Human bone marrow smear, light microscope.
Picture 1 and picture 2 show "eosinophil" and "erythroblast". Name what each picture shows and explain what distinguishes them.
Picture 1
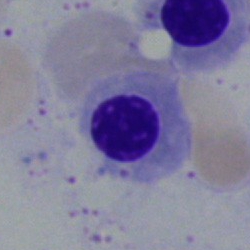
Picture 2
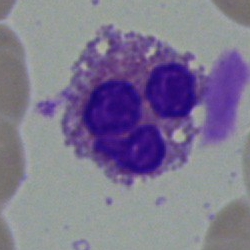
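The erythroblast is the cell in picture 1, and the eosinophil the one in picture 2. In the eosinophil, the nucleus comes as three masses grouped in a triangle near the centre of the cell, with no nucleoli visible in any of them. In both cells the chromatin stains dense and dark purple, and the erythroblast's shows a few small paler patches.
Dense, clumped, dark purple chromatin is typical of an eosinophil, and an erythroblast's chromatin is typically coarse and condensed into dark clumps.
The erythroblast's cytoplasm is pale greyish blue, broader on the lower right than on the upper left, with no granules visible.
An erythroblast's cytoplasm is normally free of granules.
The eosinophil's cytoplasm, on the other hand, is granular and frays at the edges, with a few small clear holes near the upper and right edges.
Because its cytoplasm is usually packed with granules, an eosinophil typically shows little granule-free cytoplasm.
The outlines differ as well: the erythroblast's is somewhat irregular rather than smoothly round, while the eosinophil's is ragged.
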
